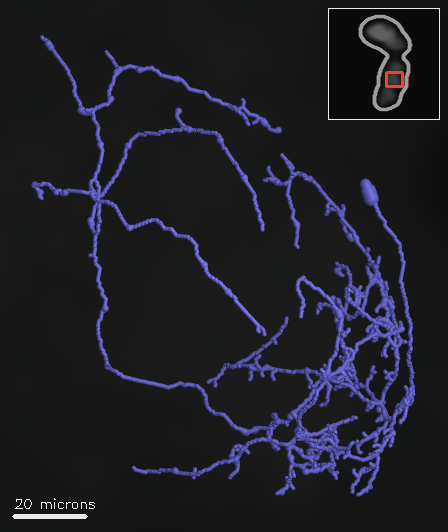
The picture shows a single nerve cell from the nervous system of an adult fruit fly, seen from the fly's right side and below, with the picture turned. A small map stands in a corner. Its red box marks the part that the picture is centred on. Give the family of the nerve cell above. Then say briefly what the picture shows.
Its family is hemilineage 04B. It is a nerve-cord intrinsic neuron. By the scale bar it is about 130 microns tall in this view. Dozens of branch ends can be seen.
